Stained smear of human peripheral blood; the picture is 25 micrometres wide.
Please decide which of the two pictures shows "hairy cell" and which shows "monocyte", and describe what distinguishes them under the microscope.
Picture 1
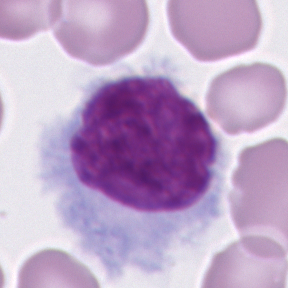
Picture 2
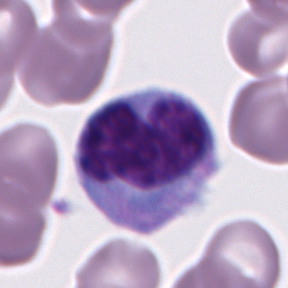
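Picture 1 shows a hairy cell; picture 2 shows a monocyte. Their nuclei differ in shape: in picture 1 the nucleus is round in outline, about 12 micrometres across, with no lobes or deep indentations, whereas in picture 2 a notch in the upper edge gives the nucleus a kidney-like shape, about 11 by 8 micrometres. In picture 2 the nucleus lies toward the top of a cell about 12 micrometres across and fills about 60% of its area, with most of the cytoplasm below it. The cytoplasm in picture 1 is pale greyish blue, forms a broader rim toward the lower left than toward the upper right, and is fringed at its edge by fine hair-like projections. The cytoplasm in picture 2 is pale blue-grey and holds fine pinkish-purple granules.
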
